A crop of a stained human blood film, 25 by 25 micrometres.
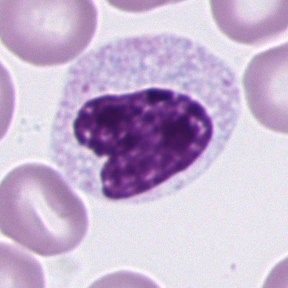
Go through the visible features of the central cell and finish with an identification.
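Look first at the nucleus: one single mass, notched on its lower left side, with dark purple, coarsely clumped chromatin. Around it the cytoplasm is abundant, wider above than below, and fine lilac granules are scattered all through it. This is a band neutrophil.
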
